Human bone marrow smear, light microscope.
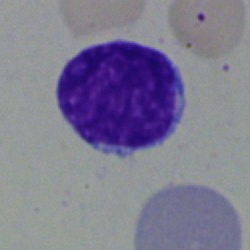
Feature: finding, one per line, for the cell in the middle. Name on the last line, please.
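Cytoplasm: thin pale blue rim, mainly along the lower edge
Granules: none seen in the visible cytoplasm
Nucleus: deep purple throughout
Chromatin: mottled, with darker and lighter patches
Cell type: lymphocyte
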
